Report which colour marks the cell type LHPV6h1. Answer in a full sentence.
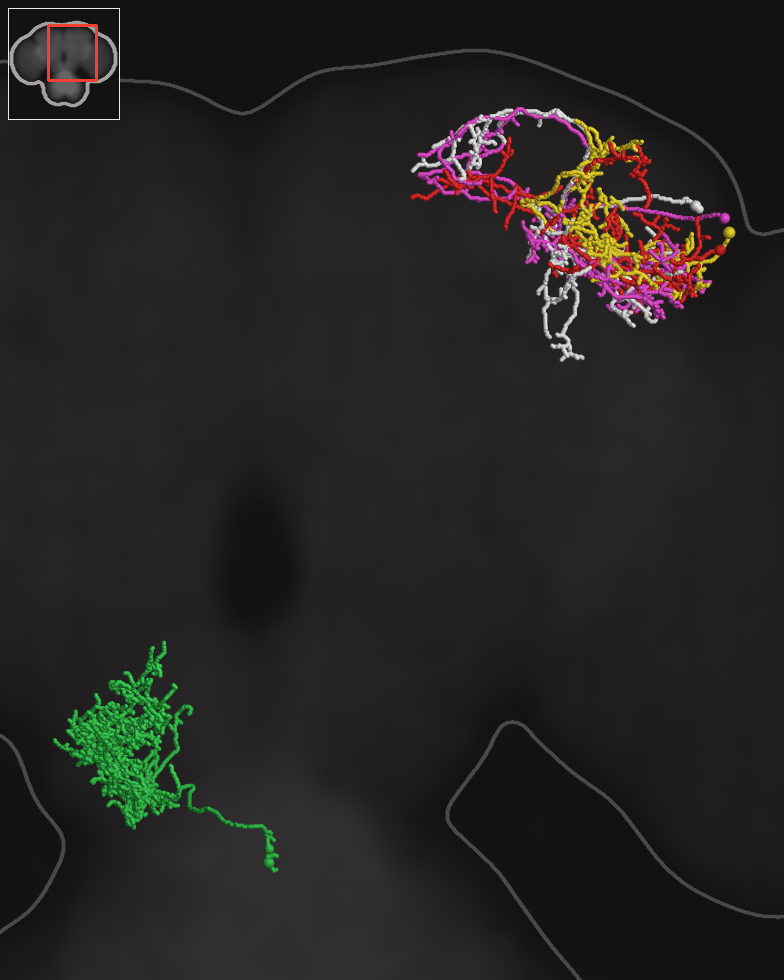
The colour is magenta.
